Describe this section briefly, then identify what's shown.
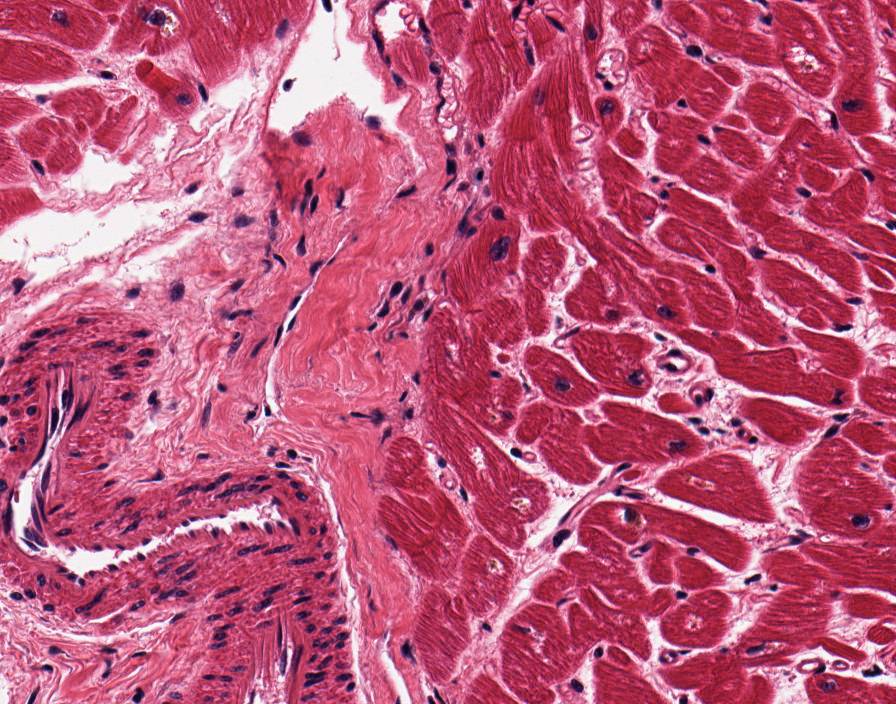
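On the far right most cardiac muscle fibres are cut across, as rounded or polygonal profiles; nearer the centre they are cut lengthwise or obliquely. Several cardiac muscle cells on the right have a small pale clear zone in the cytoplasm around the nucleus. Small capillaries run in the thin connective tissue between fibres on the right. No fat cells are present anywhere in the field. This is the left ventricle of the heart.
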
